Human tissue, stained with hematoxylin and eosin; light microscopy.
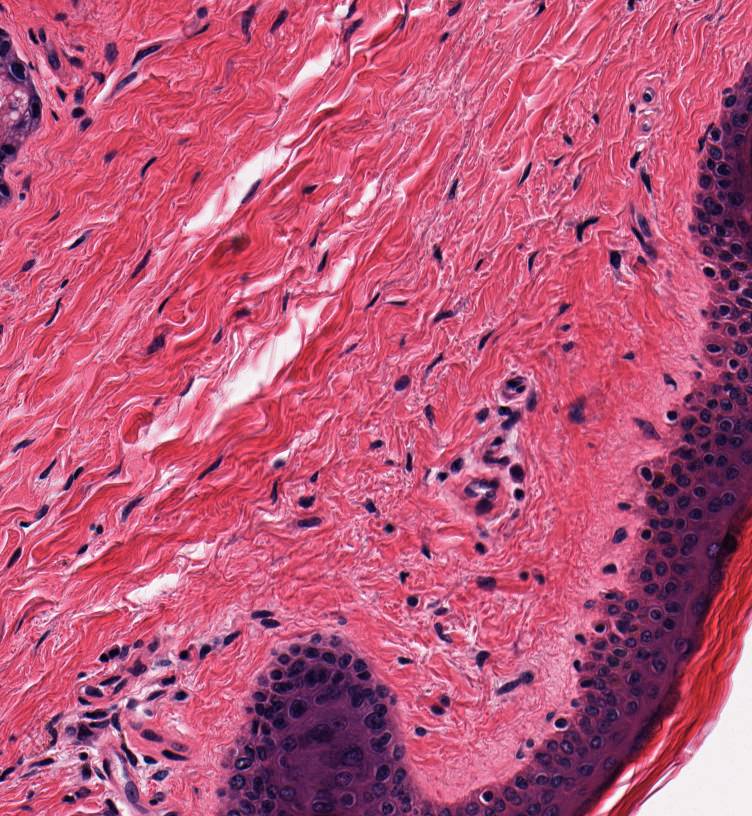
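Skin of the lower leg. Stratified squamous epithelium runs along the right and lower edges; dense fibrous connective tissue fills the rest. At bottom centre it pushes down as a single rounded rete ridge. Beneath it the connective tissue is paler and finer-fibred than the coarse collagen bundles toward upper left. Sparse fibroblasts have thin, dark, spindle-shaped nuclei.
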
